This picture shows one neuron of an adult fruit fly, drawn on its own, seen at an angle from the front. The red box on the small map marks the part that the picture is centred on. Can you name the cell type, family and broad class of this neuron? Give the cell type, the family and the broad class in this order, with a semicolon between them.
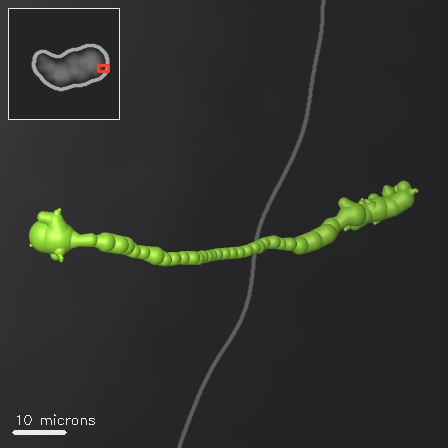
L2; L; optic-lobe intrinsic neuron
